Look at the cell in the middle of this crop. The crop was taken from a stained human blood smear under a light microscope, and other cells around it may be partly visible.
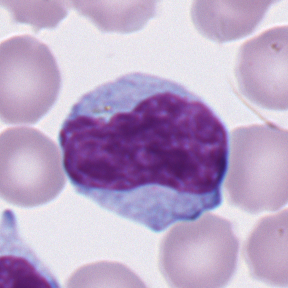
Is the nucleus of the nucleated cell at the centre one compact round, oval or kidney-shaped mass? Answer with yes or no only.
Yes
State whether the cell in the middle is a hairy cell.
no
